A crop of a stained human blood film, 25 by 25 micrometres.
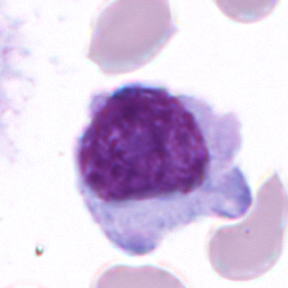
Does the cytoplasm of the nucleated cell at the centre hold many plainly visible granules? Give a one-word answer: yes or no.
No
